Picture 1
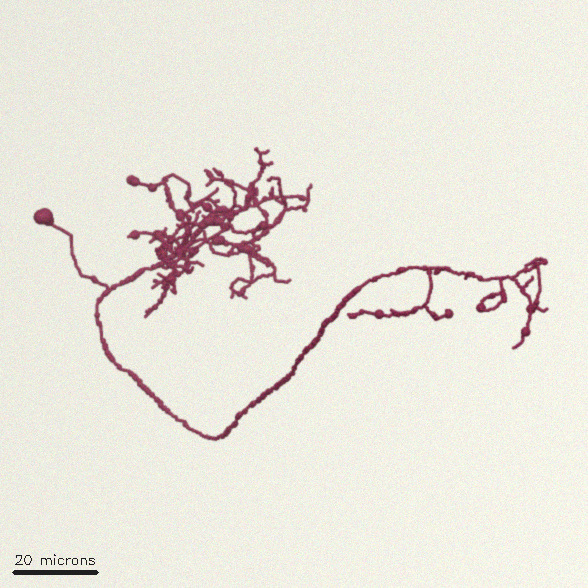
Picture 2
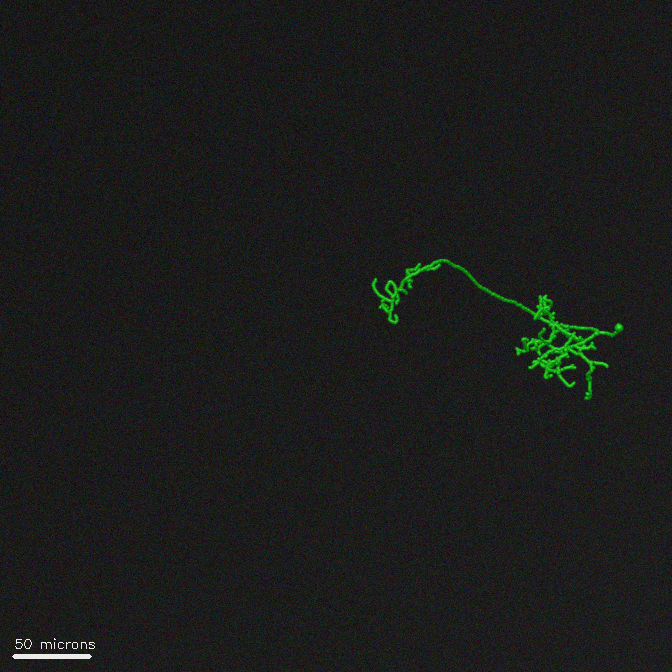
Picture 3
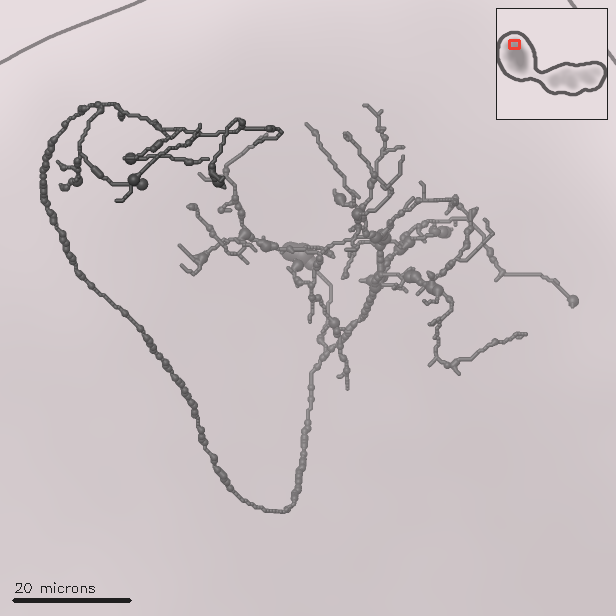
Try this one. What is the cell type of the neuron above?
SLP128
